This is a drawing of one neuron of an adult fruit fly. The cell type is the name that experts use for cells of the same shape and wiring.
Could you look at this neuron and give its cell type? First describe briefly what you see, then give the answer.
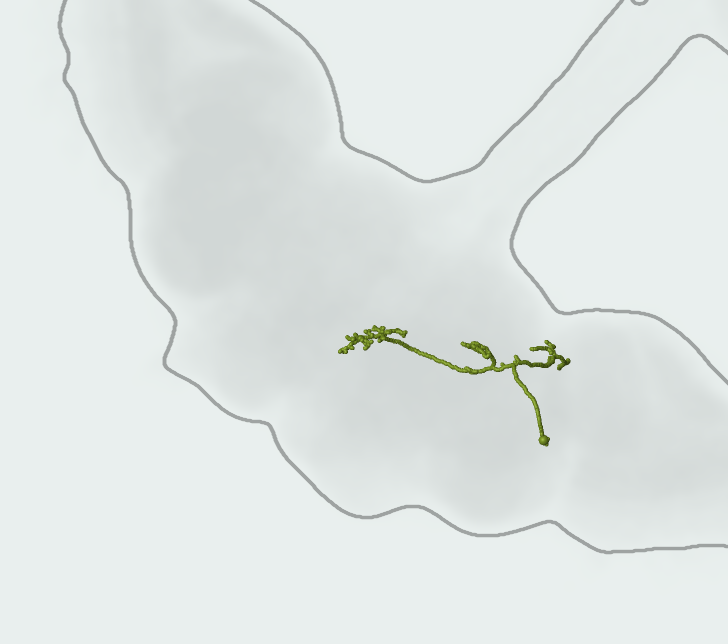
It is in the brain and does not reach the nerve cord. In this view it is wider than it is tall. Its broad class is central-brain intrinsic neuron. It is of cell type CB3118.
